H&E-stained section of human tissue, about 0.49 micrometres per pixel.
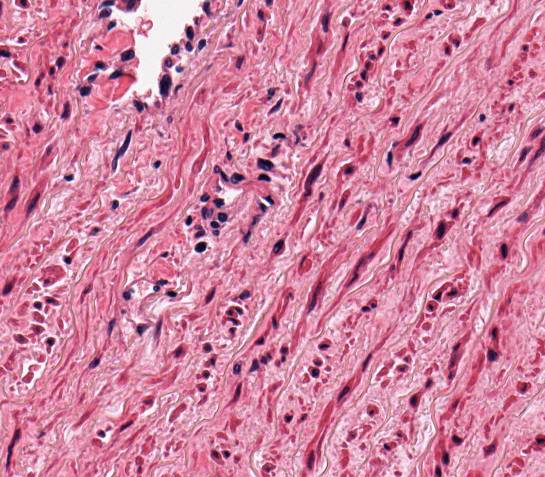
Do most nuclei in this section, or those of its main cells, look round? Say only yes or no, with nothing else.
No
